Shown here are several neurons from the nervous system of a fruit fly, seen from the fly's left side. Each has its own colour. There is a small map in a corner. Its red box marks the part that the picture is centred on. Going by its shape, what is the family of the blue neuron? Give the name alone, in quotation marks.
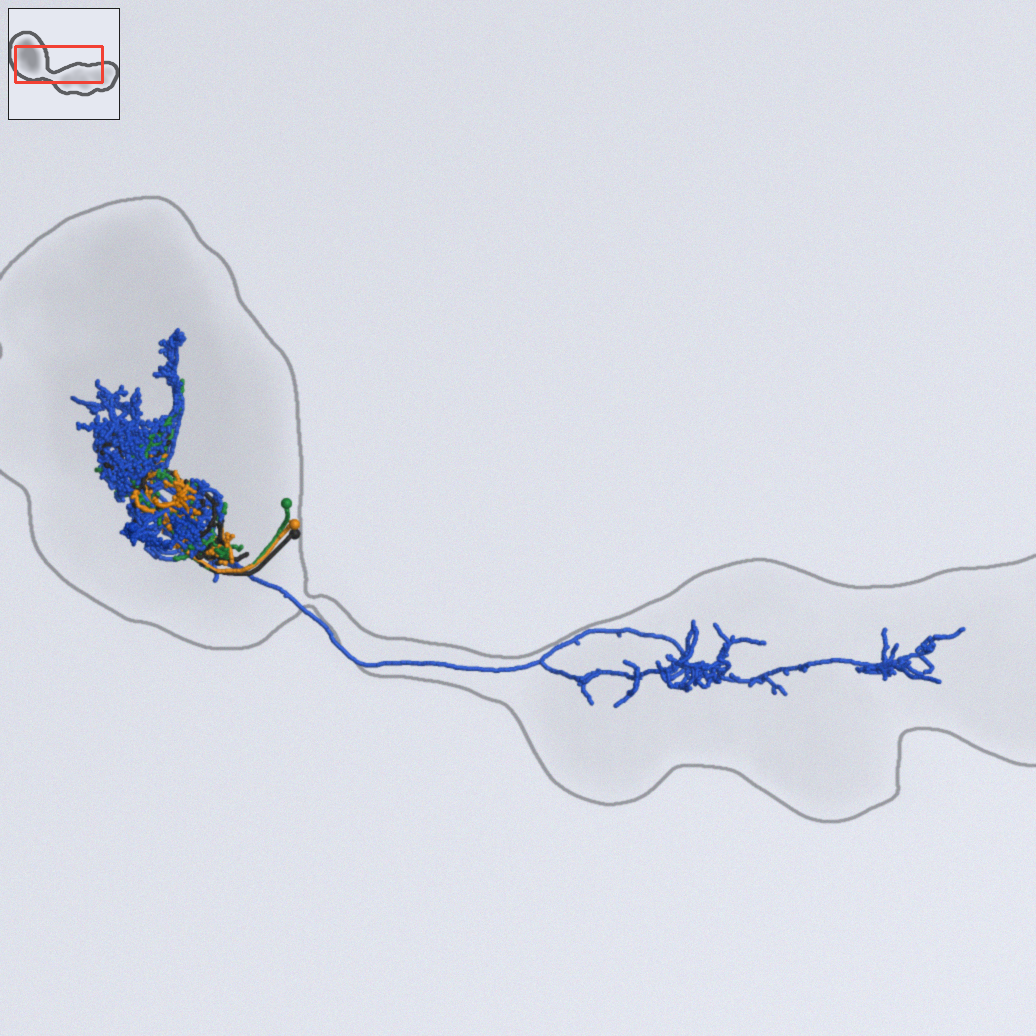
"DNge"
